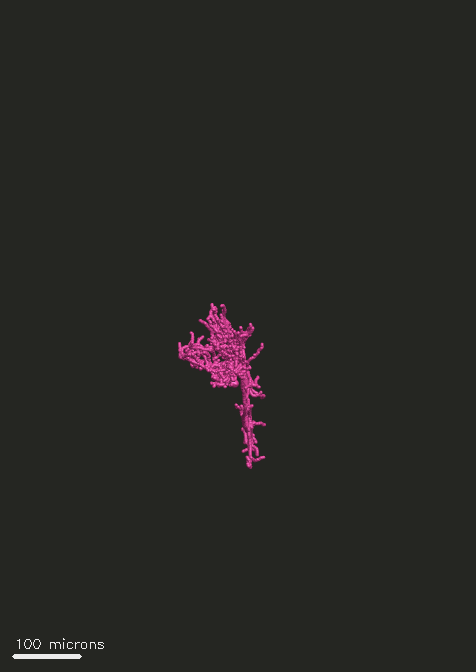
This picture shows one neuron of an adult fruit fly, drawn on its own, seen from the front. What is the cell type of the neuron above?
DNg22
